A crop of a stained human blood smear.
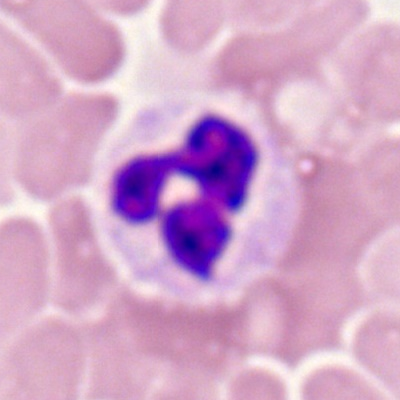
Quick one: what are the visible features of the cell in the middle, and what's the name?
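Count the nuclear lobes and you get three, joined to each other by narrow connections. They're arranged around a small pale space near the centre of the cell. There's plenty of cytoplasm too, pale pinkish-lilac. So what you've got there is a segmented neutrophil.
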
